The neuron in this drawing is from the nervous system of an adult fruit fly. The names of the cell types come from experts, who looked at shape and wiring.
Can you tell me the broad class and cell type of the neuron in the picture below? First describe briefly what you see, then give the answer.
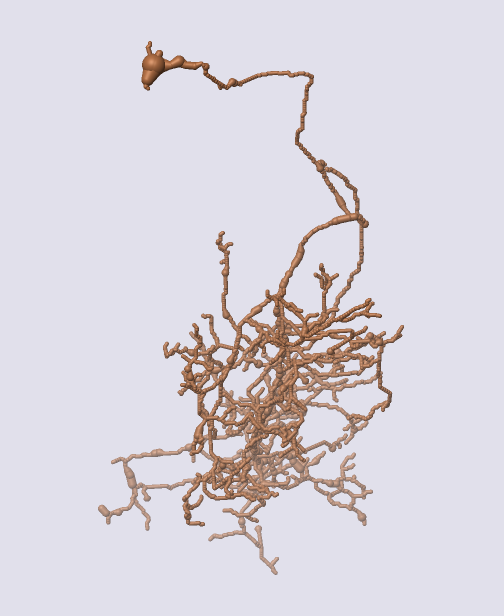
Dozens of branch ends can be seen. In this view it is taller than it is wide. This is a central-brain intrinsic neuron. It is of cell type LAL019.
